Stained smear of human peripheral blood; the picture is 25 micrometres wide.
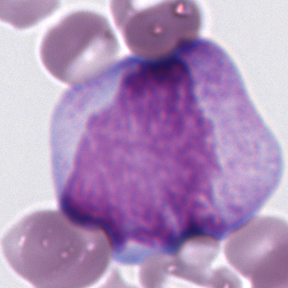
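Atypical promyelocyte, centre of field. Roughly triangular nucleus, narrow at top, broad at base. Chromatin fine and strand-like, no coarse clumps. Cytoplasm pale lilac-blue; rim widest on the right.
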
